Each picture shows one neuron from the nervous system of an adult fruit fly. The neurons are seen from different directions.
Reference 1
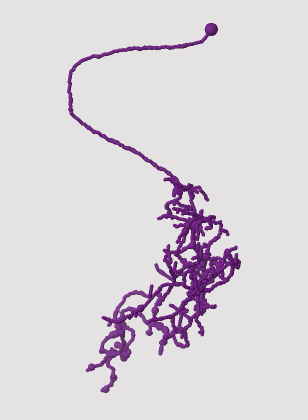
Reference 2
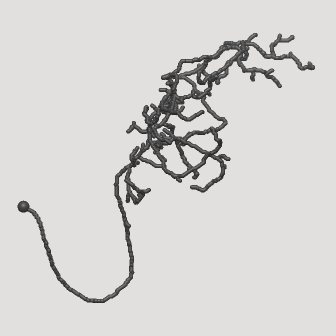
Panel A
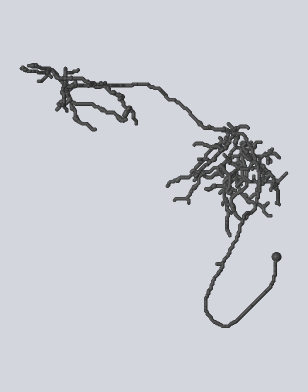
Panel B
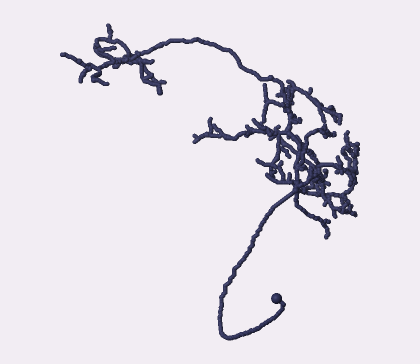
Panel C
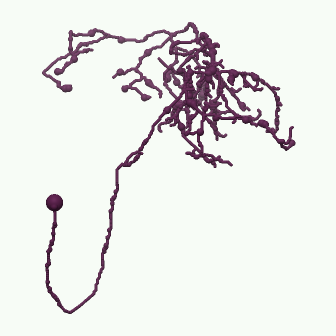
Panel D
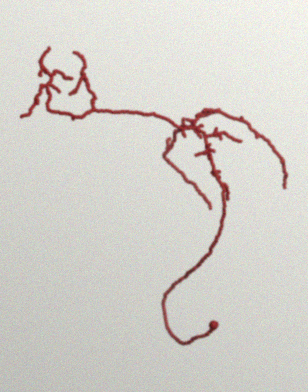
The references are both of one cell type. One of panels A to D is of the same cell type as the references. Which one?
B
